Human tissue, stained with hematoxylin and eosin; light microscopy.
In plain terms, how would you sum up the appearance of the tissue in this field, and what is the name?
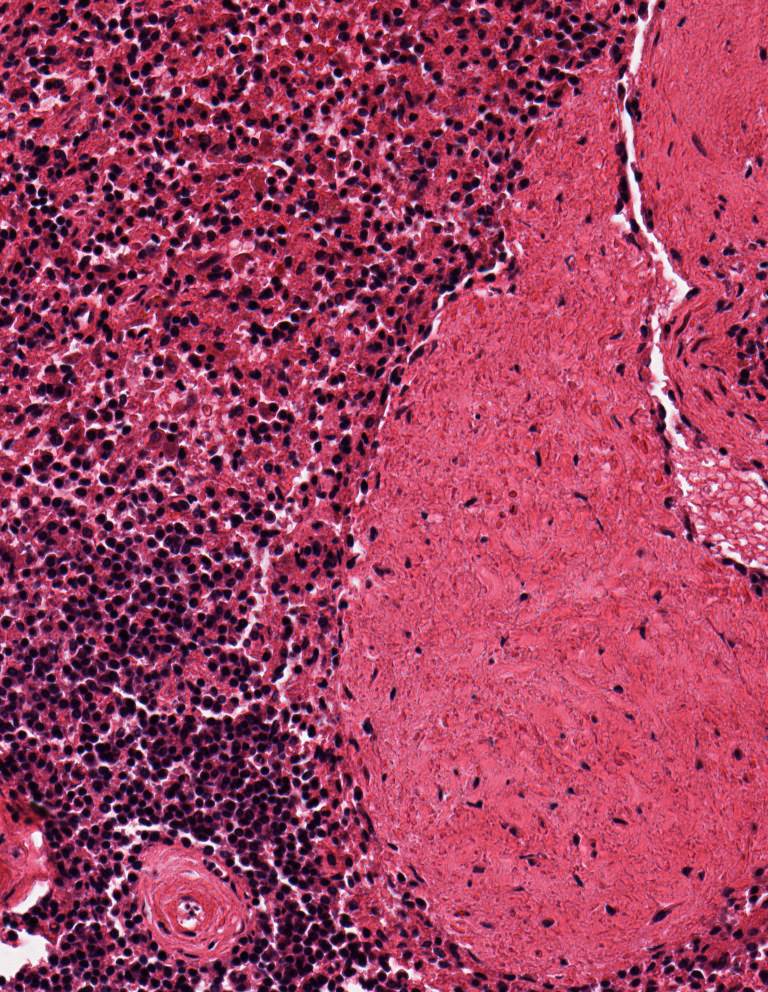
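Left half densely cellular: small round lymphocyte-like cells, dark nuclei, scant cytoplasm. Upper left: abundant bright eosinophilic material between nuclei. Right half pale pink, fibrous, sparsely nucleated. Upper right: narrow white cleft separating the large fibrous area from a second fibrous band at field edge. Tissue: spleen.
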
